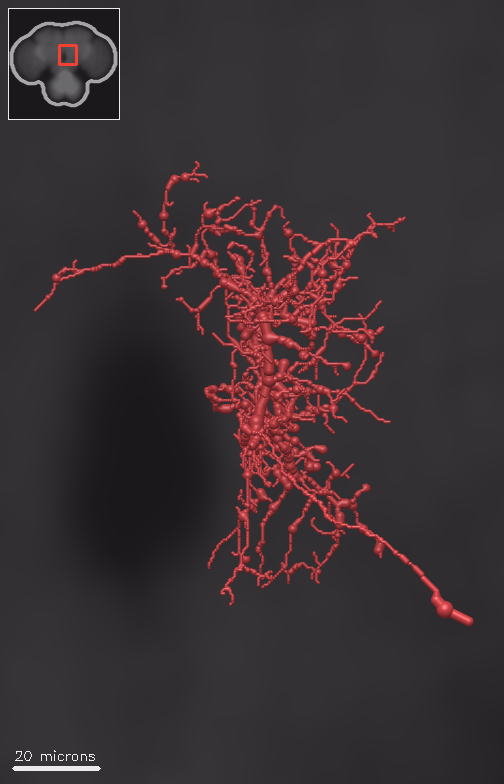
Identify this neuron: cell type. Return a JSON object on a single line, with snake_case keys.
{"cell_type": "PS356"}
